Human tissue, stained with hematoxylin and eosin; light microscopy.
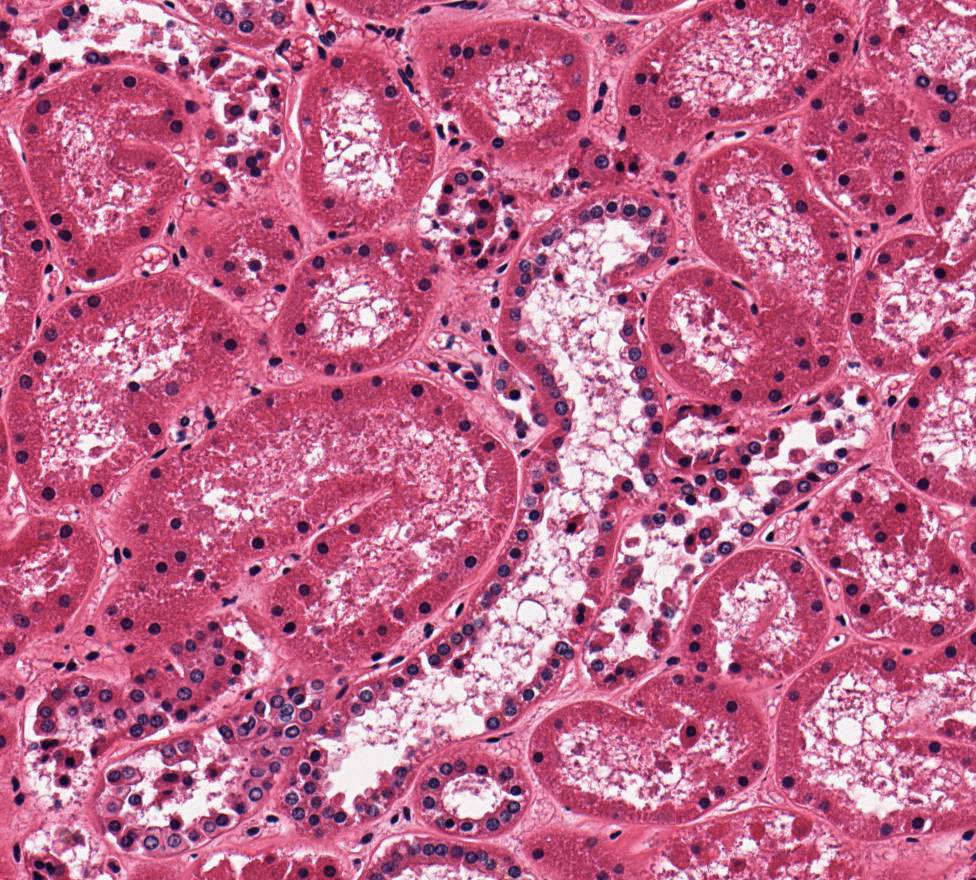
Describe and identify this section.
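You've got closely packed tubule profiles with scant interstitium between them. Most are lined by a single layer of cells with abundant granular eosinophilic cytoplasm, their nuclei round, dark and toward the base. In the lower left corner, though, the tubules have cuboidal cells with pale cytoplasm and round purple nuclei, not deep pink. This is renal cortex.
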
